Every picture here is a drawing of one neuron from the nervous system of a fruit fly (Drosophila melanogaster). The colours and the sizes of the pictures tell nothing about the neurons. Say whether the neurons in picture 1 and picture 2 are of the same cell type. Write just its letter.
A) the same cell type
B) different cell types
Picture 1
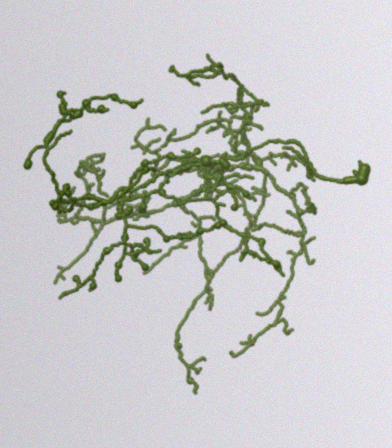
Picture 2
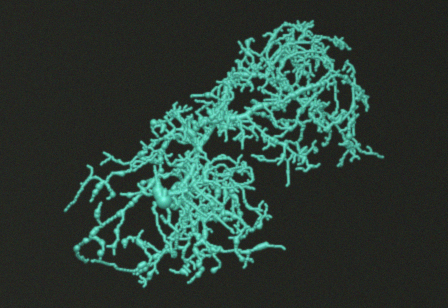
B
